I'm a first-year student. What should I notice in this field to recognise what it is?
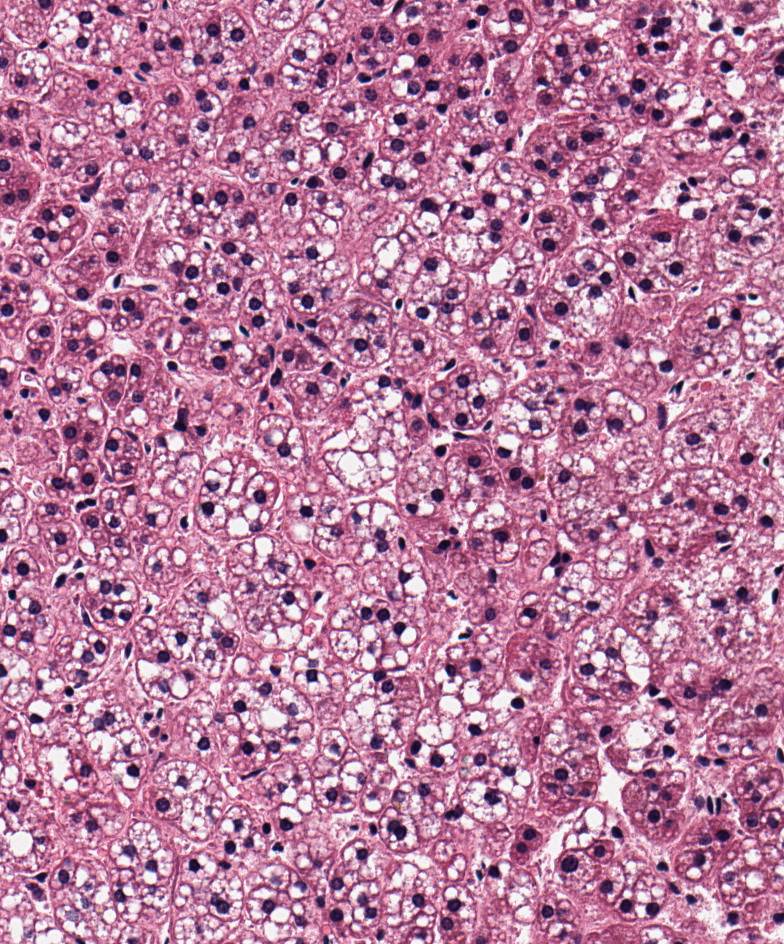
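Tissue first: zona fasciculata of the adrenal gland. Second, the cells: large, polygonal, in small nests and short cords filling the whole field, no other tissue present. Third, the cytoplasm: abundant in most cells and packed with small clear vacuoles, foamy.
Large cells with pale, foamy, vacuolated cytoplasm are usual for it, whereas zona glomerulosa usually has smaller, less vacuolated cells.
Fourth, the nuclei: small, round, dark, and mostly near the cell centre.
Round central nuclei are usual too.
Last, scattered cells, more often toward the right and upper parts, have denser pink granular cytoplasm with few vacuoles.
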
